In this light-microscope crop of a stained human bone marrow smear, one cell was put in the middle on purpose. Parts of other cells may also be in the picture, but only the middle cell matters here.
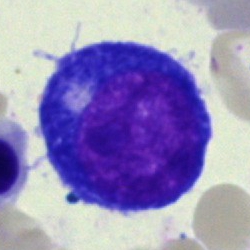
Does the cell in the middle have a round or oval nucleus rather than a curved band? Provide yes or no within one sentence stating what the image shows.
Yes, there is one compact round or oval nucleus in this cell.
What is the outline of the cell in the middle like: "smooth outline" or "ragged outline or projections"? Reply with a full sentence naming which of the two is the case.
What bounds the cell is a rough outline.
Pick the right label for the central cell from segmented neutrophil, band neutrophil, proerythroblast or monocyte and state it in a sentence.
The middle of this crop is occupied by a proerythroblast.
